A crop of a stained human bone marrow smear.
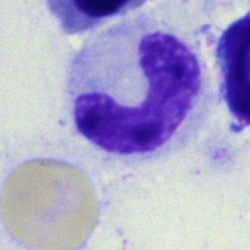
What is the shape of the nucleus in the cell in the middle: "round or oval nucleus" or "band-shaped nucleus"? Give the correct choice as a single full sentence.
This cell has a nucleus bent into a band, not split into lobes.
